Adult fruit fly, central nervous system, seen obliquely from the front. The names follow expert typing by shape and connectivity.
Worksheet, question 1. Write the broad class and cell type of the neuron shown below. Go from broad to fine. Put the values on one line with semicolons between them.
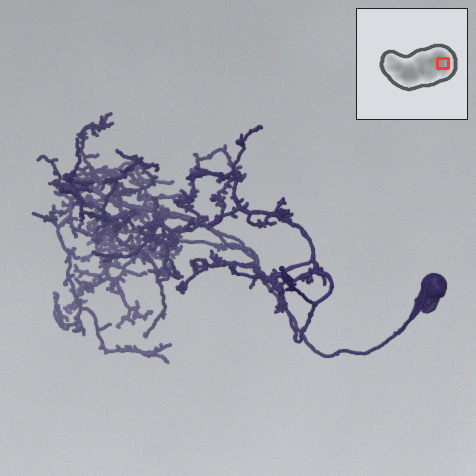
central-brain intrinsic neuron; CB0785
